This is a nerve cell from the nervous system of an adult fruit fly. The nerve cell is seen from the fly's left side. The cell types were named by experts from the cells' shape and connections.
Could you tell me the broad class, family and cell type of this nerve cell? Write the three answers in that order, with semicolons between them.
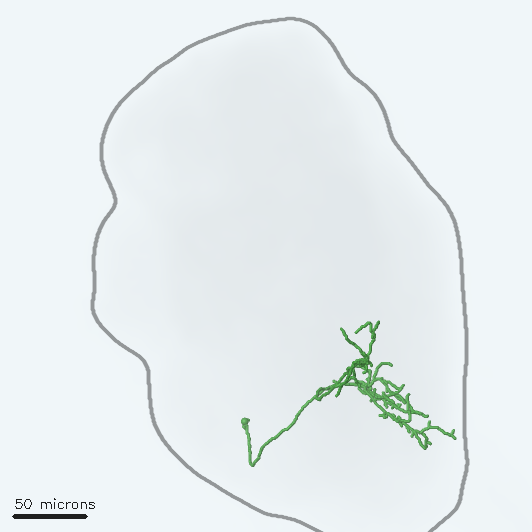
central-brain intrinsic neuron; hemilineage MX7; GNG430_b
